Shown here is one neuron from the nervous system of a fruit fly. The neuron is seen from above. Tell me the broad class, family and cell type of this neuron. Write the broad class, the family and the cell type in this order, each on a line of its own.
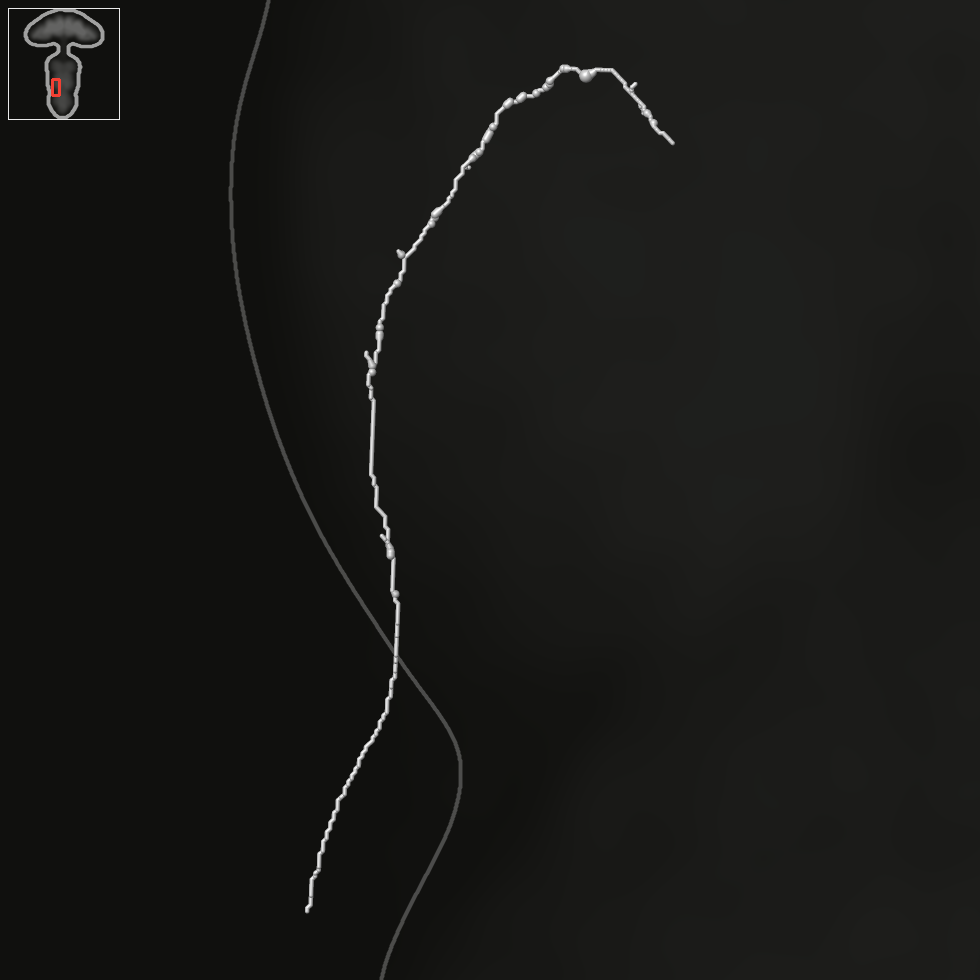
sensory neuron entering the nerve cord
class mechanosensory tactile
SNta31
